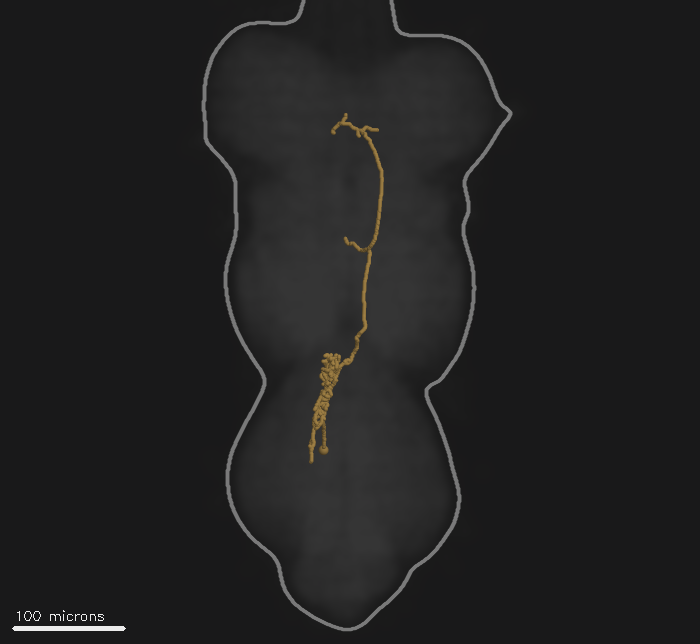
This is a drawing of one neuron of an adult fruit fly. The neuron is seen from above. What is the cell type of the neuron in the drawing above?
IN10B028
